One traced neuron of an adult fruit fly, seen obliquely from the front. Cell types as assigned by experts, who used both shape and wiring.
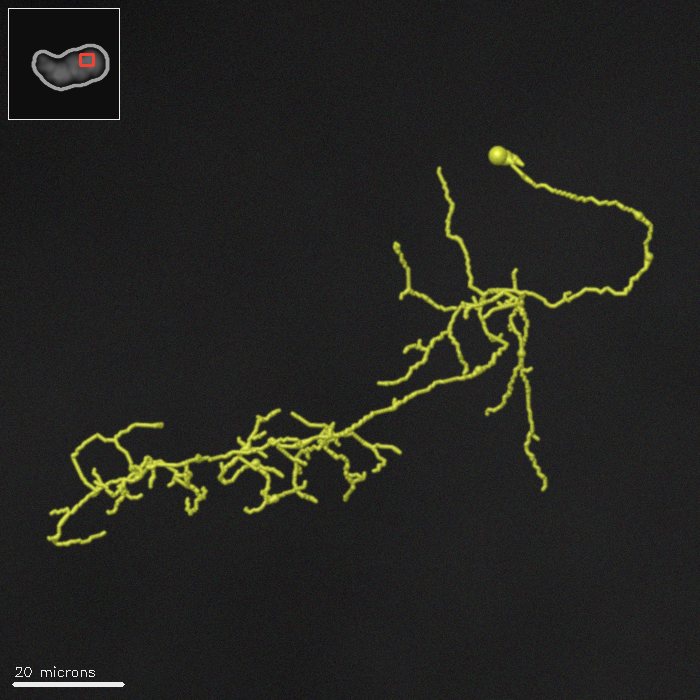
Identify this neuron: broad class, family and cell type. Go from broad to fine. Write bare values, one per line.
central-brain intrinsic neuron
class DAN
PAM06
